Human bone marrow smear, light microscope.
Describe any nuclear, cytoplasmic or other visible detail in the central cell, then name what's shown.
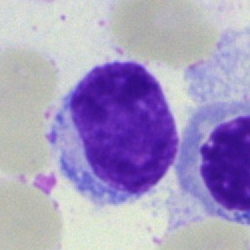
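The cytoplasm stains blue, and I can find no distinct granules in it. Nor are there any clear vacuoles. The chromatin is dark purple, mottled with paler patches. This is a hairy cell.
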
